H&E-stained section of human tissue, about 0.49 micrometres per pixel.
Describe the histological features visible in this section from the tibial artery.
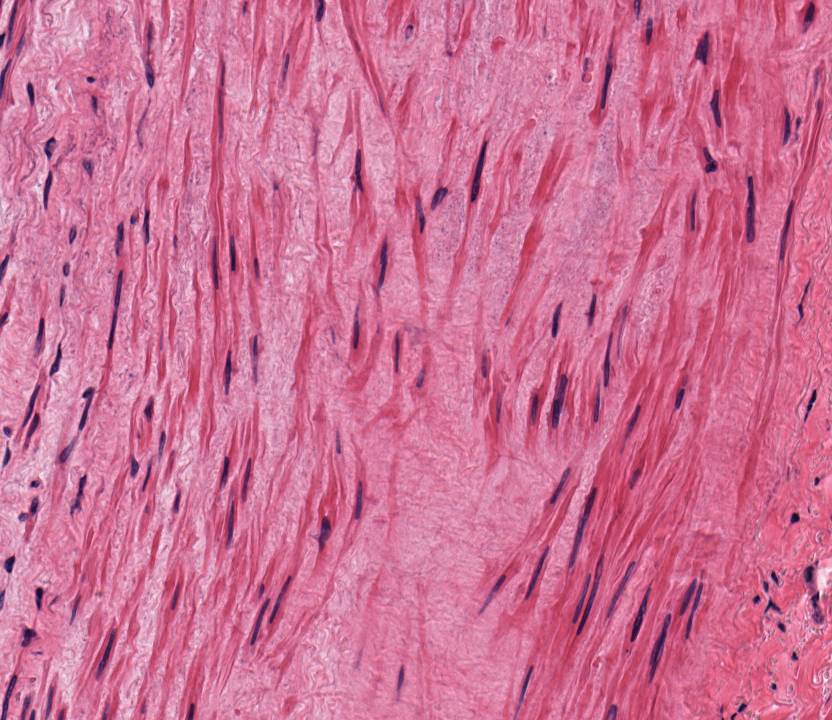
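Long bundles of smooth muscle cells run mostly from top to bottom across the field, slanting on a diagonal. Their cytoplasm is bright pink and drawn out into long tapering strands. Elongated, dark, cigar-shaped nuclei lie parallel to the bundles. Between the bundles lies pale pink, finely wavy fibrillar material with few nuclei.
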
